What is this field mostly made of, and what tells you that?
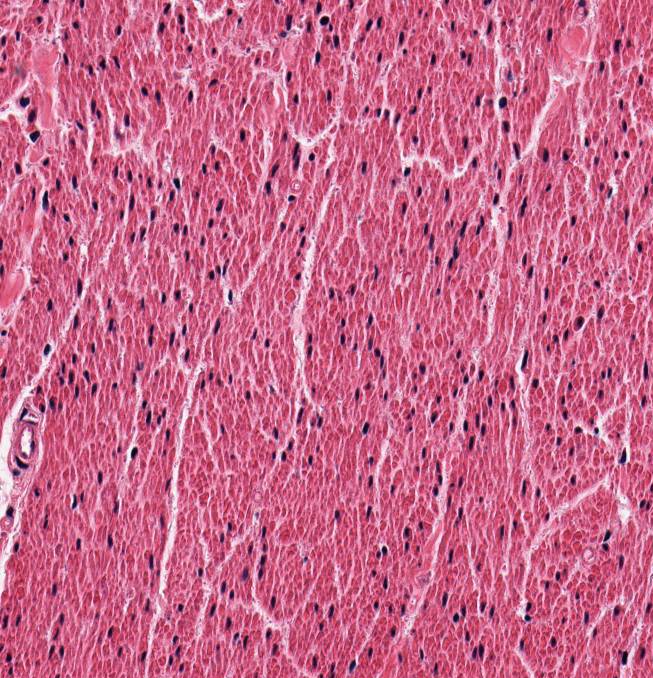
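Smooth muscle is the tissue shown. Densely packed pink muscle fibres fill the whole field, divided into bundles by thin pale connective tissue strands running roughly from top to bottom. The nuclei are small, dark purple and oval to elongated, scattered singly and fairly evenly without clusters.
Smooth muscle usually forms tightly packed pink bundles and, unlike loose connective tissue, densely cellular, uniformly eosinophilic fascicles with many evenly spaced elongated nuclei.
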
